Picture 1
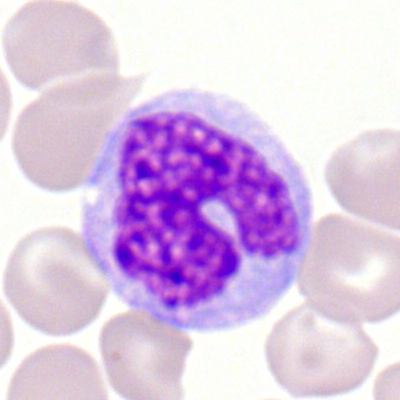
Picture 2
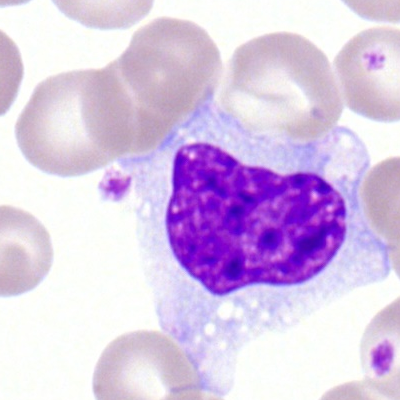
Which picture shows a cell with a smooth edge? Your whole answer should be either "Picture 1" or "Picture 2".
Picture 1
